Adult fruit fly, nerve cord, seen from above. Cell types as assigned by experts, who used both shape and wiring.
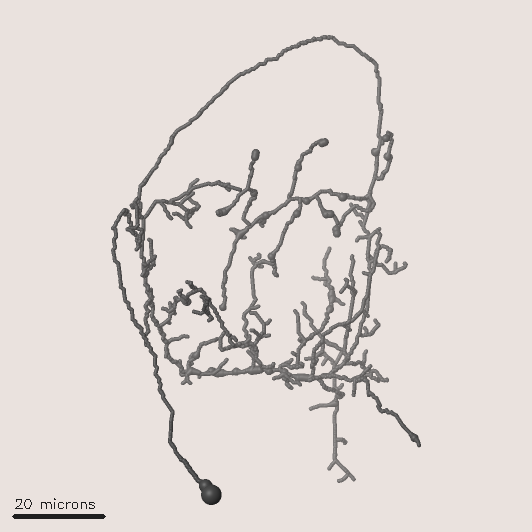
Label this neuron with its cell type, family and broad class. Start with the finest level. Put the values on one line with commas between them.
IN09A084, hemilineage 09A, nerve-cord intrinsic neuron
